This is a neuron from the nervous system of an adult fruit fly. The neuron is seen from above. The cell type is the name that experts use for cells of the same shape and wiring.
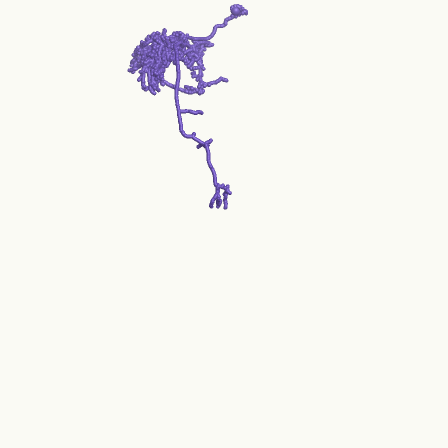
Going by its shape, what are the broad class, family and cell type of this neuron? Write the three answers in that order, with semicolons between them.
nerve-cord intrinsic neuron; hemilineage 16B; IN16B014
